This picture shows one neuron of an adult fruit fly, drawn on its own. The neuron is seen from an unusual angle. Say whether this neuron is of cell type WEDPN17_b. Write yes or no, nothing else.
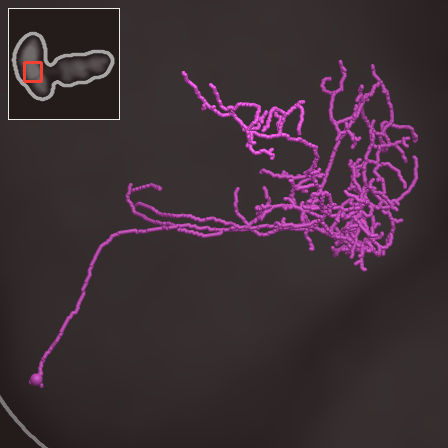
no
